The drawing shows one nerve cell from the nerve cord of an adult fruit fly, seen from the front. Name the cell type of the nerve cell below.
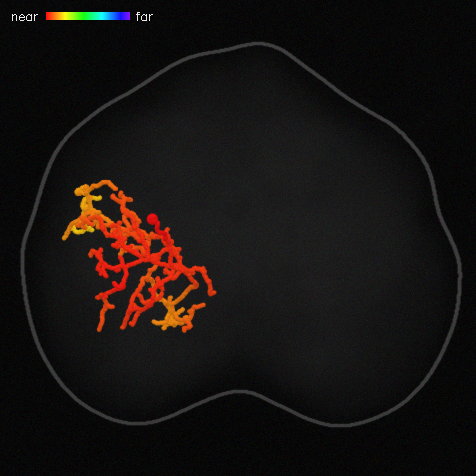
IN09A069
